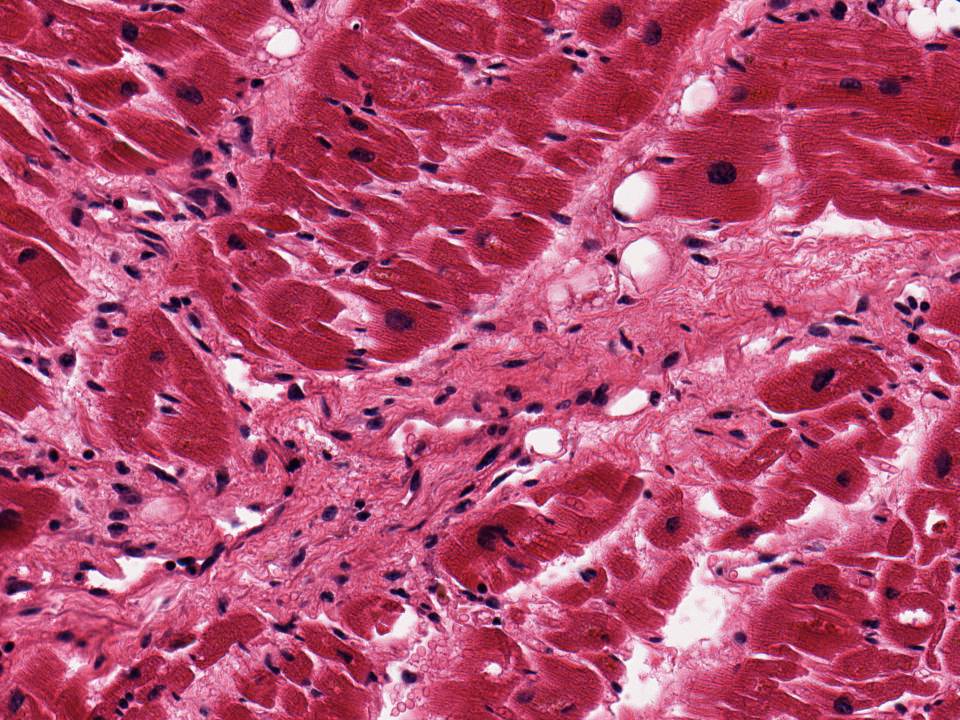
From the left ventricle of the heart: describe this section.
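Groups of striated muscle fibres make up most of the field, separated by bands of fibrous stroma. The fibres run in different directions: some are cut lengthwise, others across or obliquely. Their cytoplasm is deep red with fine cross-striations. Many small, dark, elongated spindle-shaped nuclei lie in the fibrous stroma.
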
